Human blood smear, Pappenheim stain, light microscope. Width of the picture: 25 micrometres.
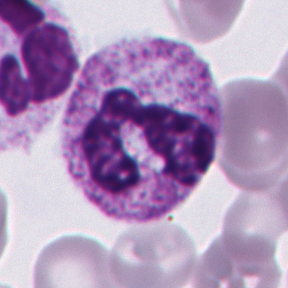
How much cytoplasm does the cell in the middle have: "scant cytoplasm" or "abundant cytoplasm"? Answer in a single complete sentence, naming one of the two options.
It is abundant cytoplasm that surrounds the nucleus of this cell.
